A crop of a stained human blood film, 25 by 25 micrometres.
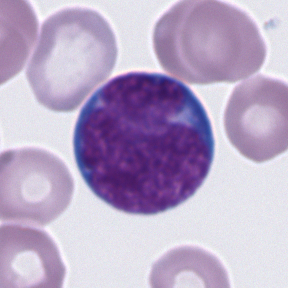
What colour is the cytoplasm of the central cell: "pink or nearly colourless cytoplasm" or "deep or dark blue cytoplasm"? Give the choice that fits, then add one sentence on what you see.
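Deep or dark blue cytoplasm. The cytoplasm forms a thin blue rim around the nucleus.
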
